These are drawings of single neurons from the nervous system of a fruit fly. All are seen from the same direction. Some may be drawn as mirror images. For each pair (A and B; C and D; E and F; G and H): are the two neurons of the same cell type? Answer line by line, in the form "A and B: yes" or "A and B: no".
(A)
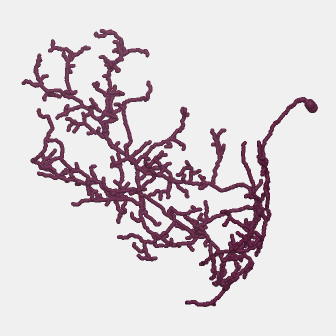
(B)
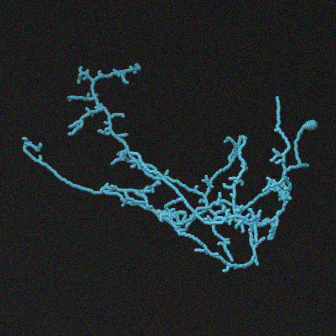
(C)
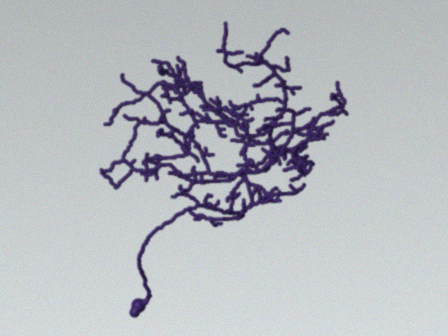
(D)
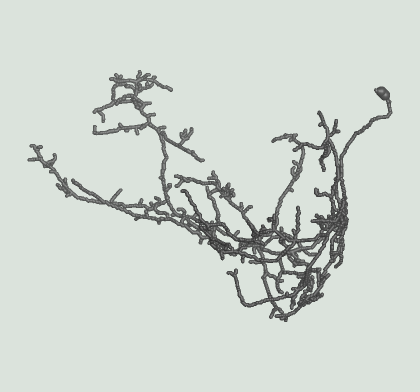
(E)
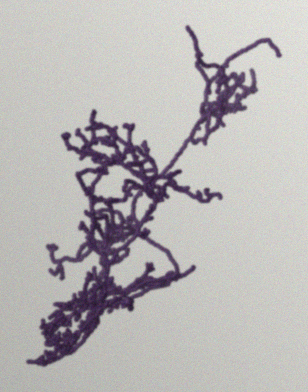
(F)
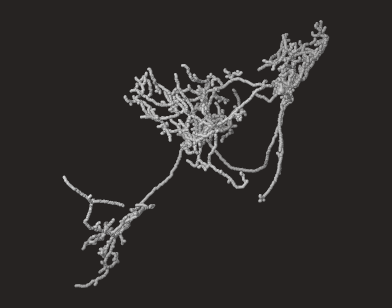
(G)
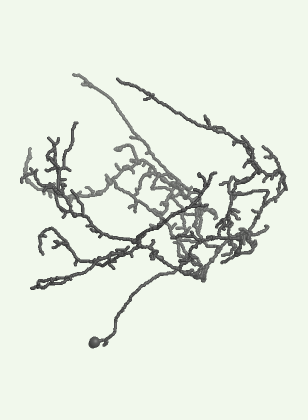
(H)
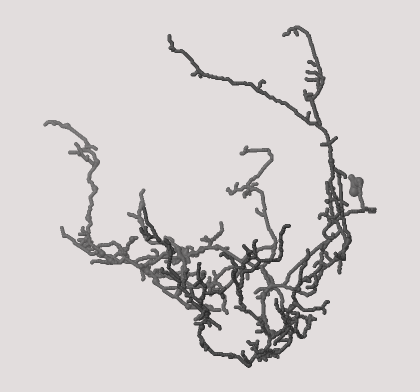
A and B: no
C and D: no
E and F: yes
G and H: yes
